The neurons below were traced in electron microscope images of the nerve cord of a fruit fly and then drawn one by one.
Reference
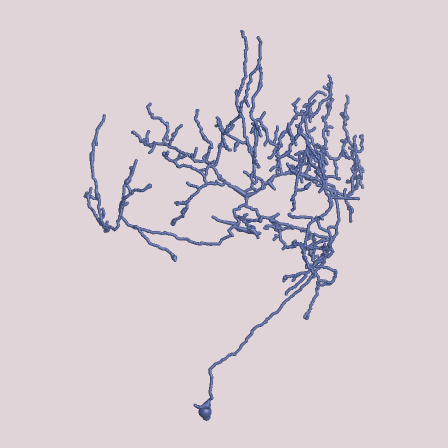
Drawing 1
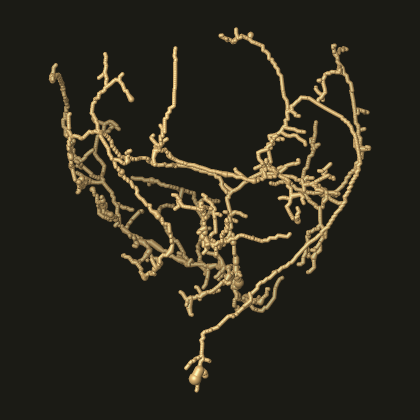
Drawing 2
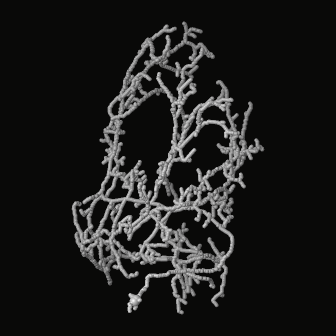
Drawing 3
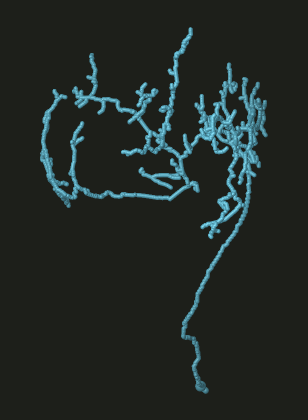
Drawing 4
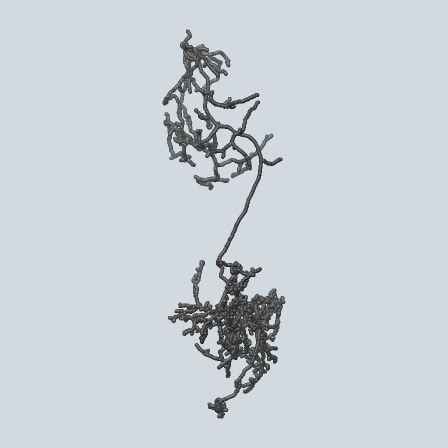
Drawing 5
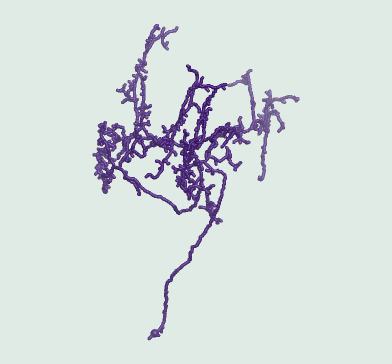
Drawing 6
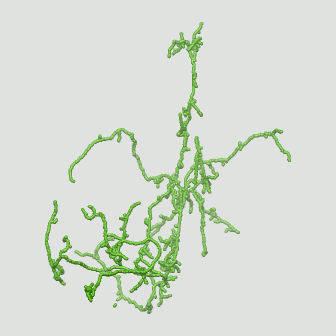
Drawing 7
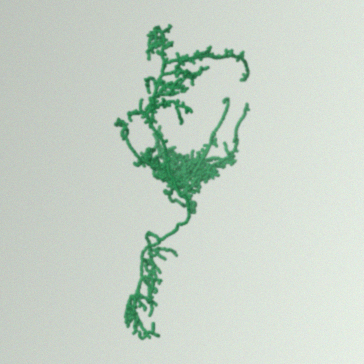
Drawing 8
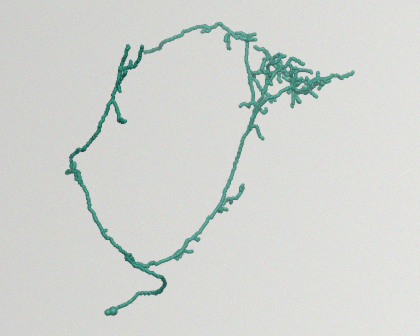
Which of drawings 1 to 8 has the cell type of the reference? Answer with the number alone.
3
